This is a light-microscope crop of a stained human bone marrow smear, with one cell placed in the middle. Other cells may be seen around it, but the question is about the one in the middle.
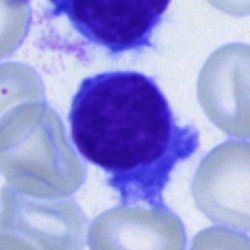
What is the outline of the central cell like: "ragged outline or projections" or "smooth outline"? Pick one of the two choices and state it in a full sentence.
Rough rather than smooth is the outline of this cell.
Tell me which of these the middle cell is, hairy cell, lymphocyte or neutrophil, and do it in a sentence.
The cell nearest the centre of this crop is a lymphocyte.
